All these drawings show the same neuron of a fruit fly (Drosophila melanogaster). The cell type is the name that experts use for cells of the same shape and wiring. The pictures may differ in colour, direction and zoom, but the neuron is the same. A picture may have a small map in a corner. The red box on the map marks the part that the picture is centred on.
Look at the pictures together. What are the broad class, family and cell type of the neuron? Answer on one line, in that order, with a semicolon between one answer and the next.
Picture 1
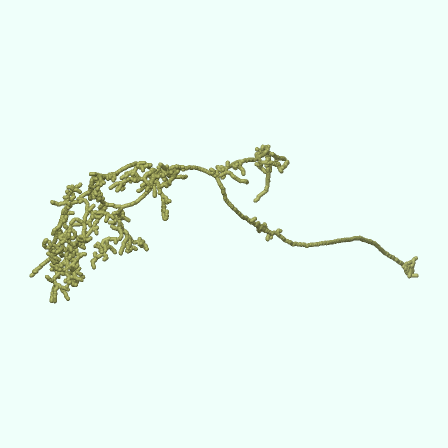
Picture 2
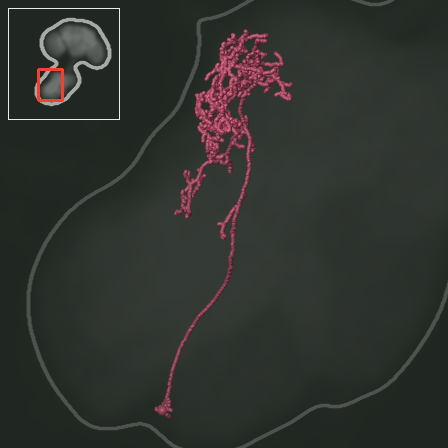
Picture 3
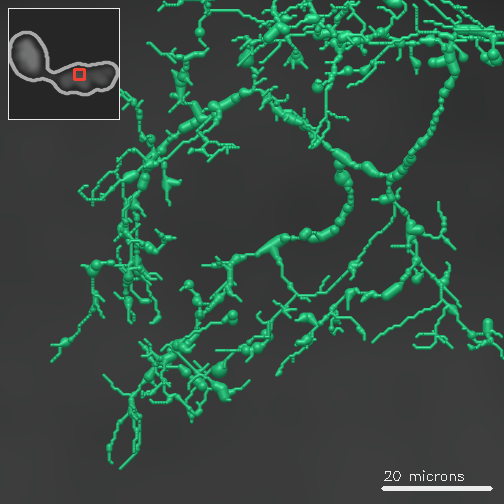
nerve-cord intrinsic neuron; hemilineage 06B; IN06B047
